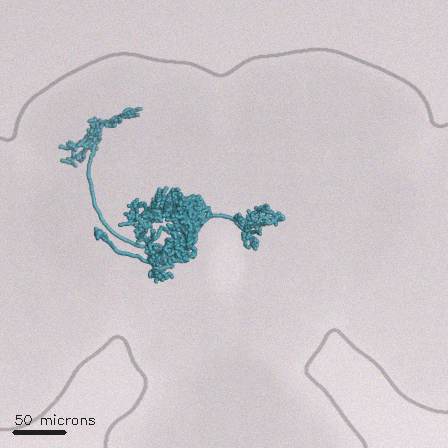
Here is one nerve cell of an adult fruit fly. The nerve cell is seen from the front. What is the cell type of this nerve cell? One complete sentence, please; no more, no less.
In terms of cell type, the nerve cell is M_l2PNl21.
